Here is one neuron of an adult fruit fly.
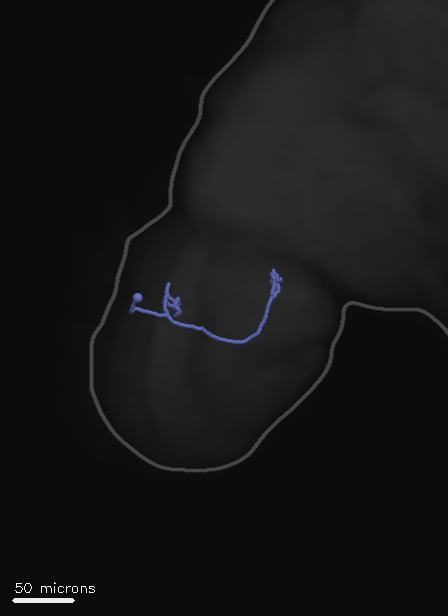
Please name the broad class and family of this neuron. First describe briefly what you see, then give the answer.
It is in the brain and does not reach the nerve cord. By the scale bar it is about 130 microns wide in this view. It is an optic-lobe intrinsic neuron. Its family is Tm.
